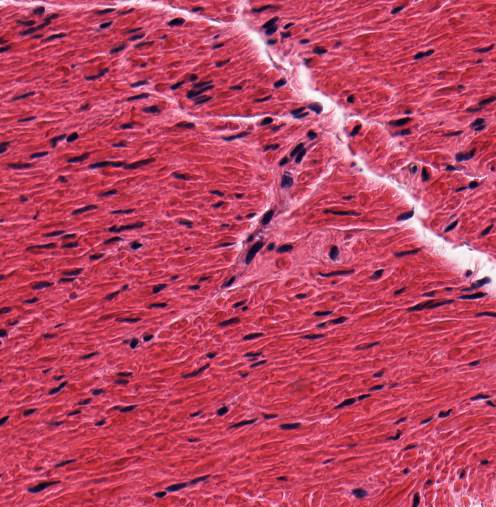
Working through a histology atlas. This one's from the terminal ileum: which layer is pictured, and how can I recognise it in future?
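What fills the field is smooth muscle. Check one, the nuclei: elongated, cigar-shaped and dark blue, set along the length of the fibres. Check two, the cytoplasm: a deep, bright pink-red. Check three, the packing: strongly eosinophilic fibres crowd densely across the whole field.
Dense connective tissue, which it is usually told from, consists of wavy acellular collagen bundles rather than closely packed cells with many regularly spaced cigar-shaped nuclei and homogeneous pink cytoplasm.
Neither epithelium nor fat cells appear anywhere.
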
